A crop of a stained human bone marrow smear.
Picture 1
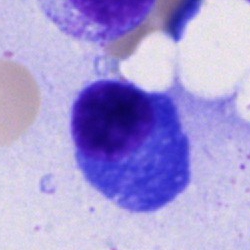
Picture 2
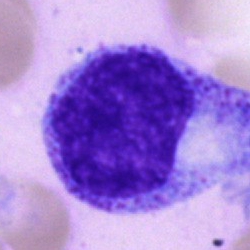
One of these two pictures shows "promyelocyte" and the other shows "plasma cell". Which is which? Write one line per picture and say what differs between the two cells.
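Picture 1: plasma cell. No distinct granules are seen in the cytoplasm.
Picture 2: promyelocyte. Small purple granules are scattered through the cytoplasm, including along its edge.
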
